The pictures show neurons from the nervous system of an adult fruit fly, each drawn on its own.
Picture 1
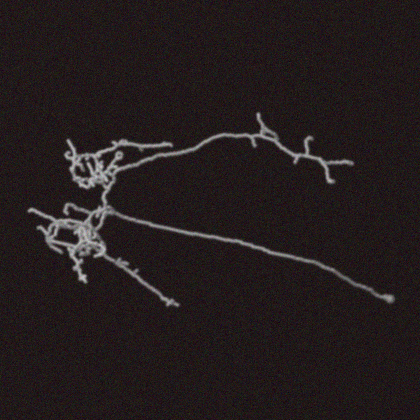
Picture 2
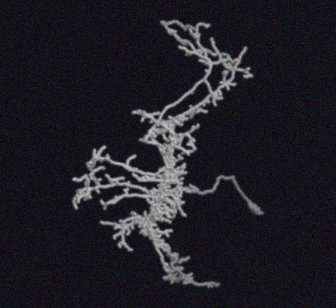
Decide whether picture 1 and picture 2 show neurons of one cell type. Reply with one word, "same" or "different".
different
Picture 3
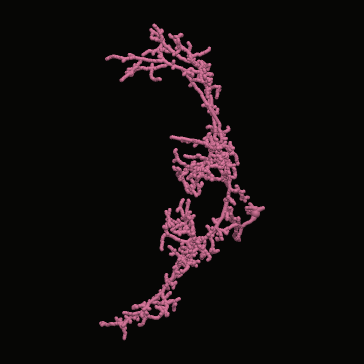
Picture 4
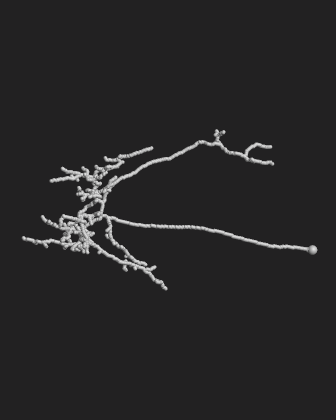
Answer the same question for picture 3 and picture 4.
different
